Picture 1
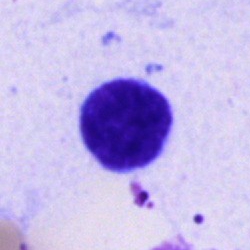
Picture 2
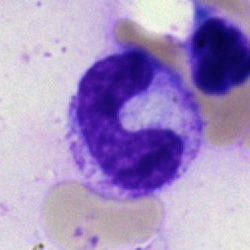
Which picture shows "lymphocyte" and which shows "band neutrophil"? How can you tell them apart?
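The first picture shows a lymphocyte; the second shows a band neutrophil. The lymphocyte has a smooth, round outline, and almost no cytoplasm is visible around its nucleus.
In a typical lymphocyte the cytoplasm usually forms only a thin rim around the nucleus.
Its chromatin is dense and stains dark purple-blue.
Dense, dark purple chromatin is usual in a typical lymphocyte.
The band neutrophil has a roughly round outline, and its nucleus is bent into a thick C with the opening facing right.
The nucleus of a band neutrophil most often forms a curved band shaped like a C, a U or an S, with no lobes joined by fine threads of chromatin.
Its chromatin is dark purple and coarsely clumped.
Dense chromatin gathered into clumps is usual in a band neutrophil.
The C-shaped nucleus of the band neutrophil and the near absence of visible cytoplasm in the lymphocyte set the two apart. Neither shows a nucleolus or vacuoles, and no granules are seen in the lymphocyte. A red cell lies against the lower edge of the band neutrophil.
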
